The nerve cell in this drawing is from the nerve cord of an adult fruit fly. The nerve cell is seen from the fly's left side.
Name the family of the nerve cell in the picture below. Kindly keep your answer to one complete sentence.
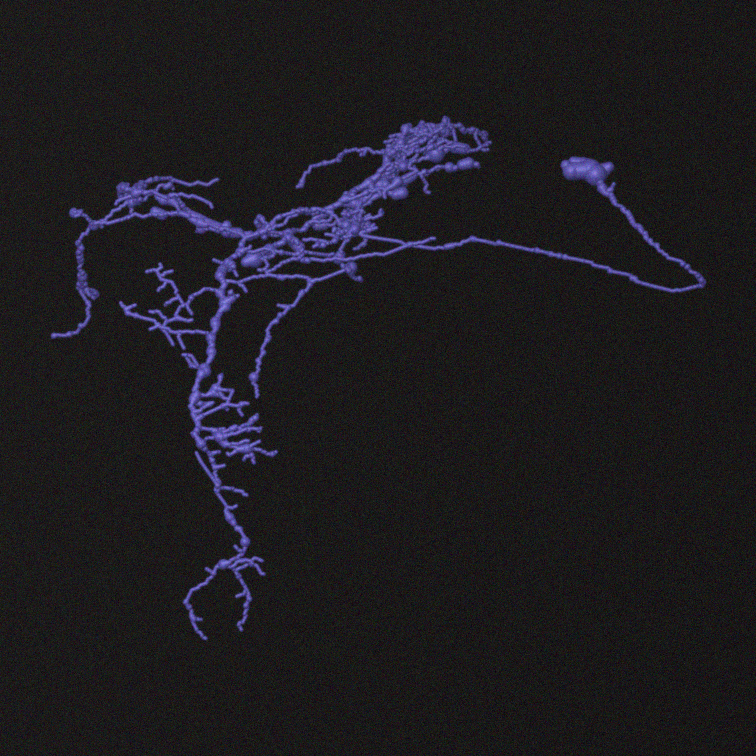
This nerve cell falls within the family hemilineage 11B.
